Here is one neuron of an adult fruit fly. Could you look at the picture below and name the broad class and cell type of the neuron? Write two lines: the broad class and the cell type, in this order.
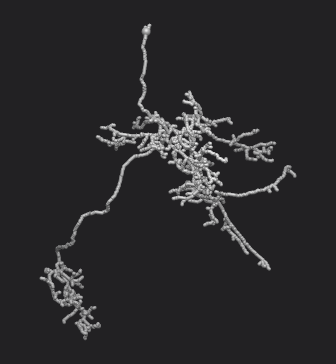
central-brain intrinsic neuron
PLP254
